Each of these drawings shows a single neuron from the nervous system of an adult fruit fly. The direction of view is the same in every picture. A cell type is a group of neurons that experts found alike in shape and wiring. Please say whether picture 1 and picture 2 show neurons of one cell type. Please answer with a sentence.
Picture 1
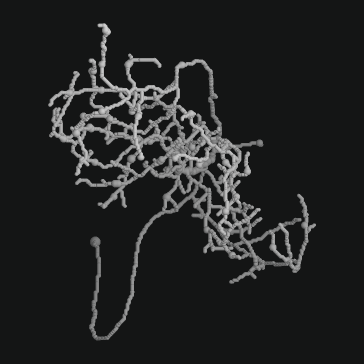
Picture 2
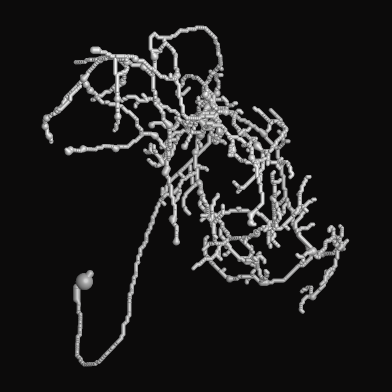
They are of the same cell type.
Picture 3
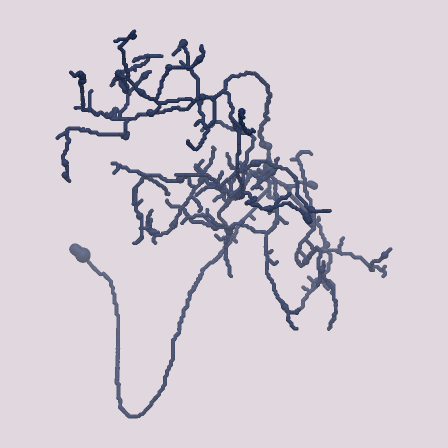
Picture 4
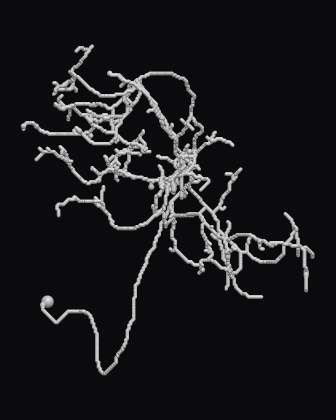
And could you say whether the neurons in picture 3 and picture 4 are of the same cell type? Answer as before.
They are of the same cell type.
